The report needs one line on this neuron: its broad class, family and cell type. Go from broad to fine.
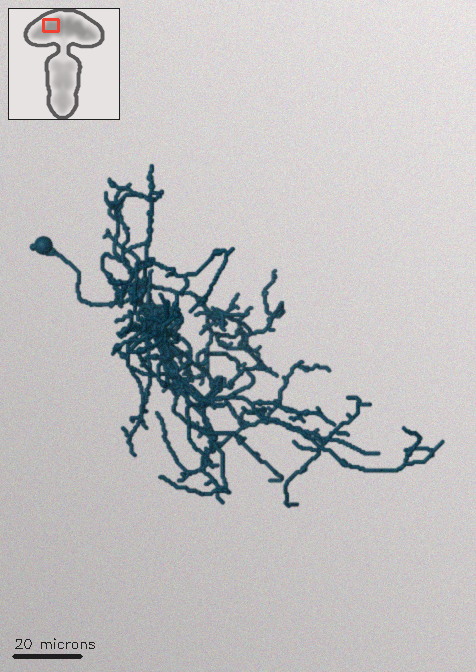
central-brain intrinsic neuron; hemilineage VLPl&p2_lateral; AVLP126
